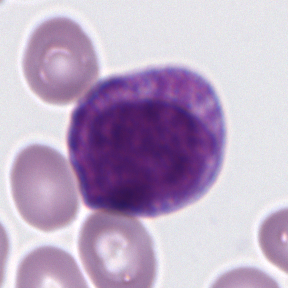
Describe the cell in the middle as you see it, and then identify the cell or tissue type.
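First, the outline: roundish and smooth. Second, the surface: free of projections and blebs. Third, the nucleus: placed toward the lower left and filling most of the cell. Fourth, the cytoplasm: fine purplish granules scattered through it. The cell in the middle is an atypical promyelocyte.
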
